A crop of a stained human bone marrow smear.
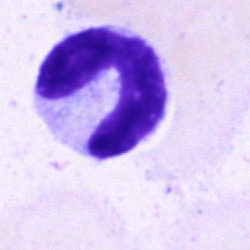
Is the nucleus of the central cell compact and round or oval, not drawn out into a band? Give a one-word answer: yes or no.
No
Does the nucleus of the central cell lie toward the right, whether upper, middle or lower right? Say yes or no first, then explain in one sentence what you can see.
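Yes. The cytoplasm lies mainly in the hollow of the curved nucleus, toward the lower left.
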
